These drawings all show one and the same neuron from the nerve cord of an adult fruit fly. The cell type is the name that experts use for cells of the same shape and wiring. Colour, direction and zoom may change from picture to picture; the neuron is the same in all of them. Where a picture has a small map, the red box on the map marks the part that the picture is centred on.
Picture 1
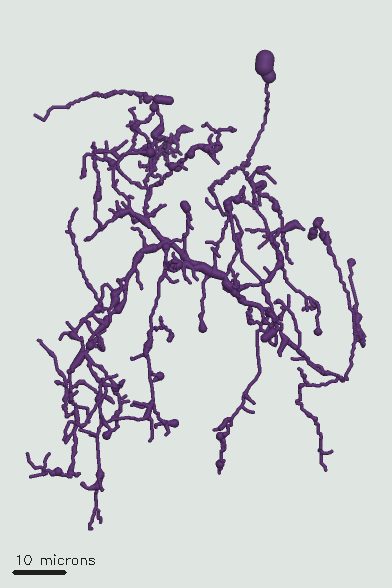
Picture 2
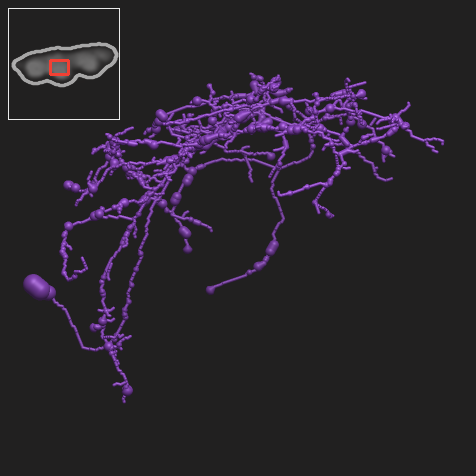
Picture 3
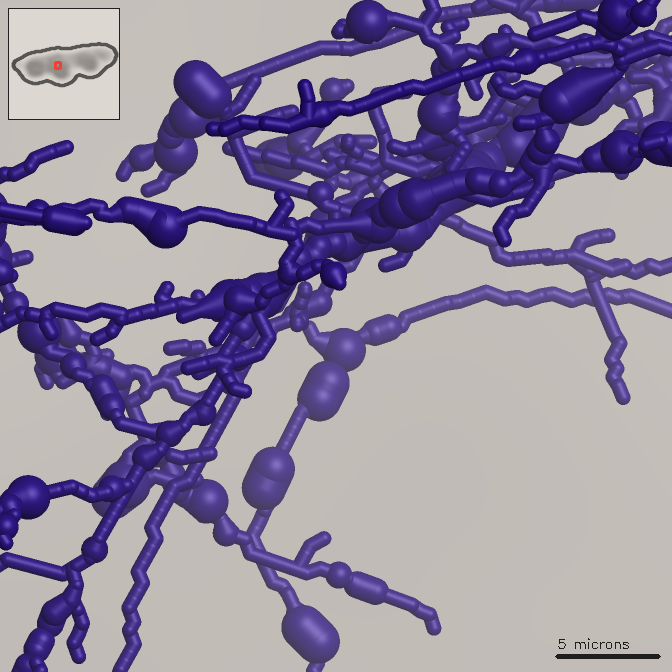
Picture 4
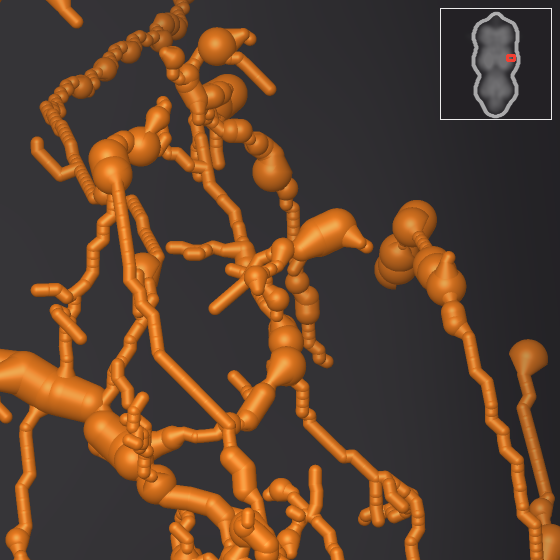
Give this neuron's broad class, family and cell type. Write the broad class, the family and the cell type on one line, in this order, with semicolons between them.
nerve-cord intrinsic neuron; hemilineage 08A; IN08A029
